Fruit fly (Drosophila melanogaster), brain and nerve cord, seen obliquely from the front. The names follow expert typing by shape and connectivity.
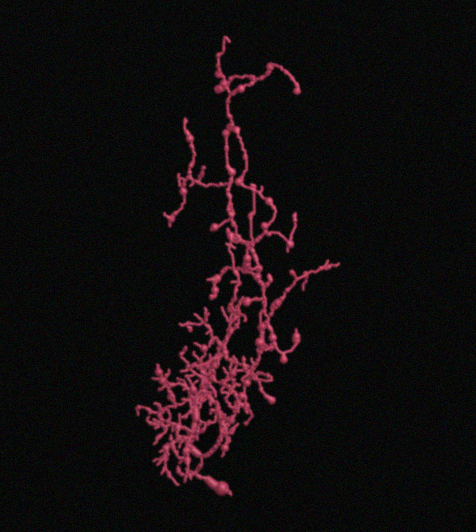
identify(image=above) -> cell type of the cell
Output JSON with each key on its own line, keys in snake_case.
{
 "cell_type": "LPi3b"
}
